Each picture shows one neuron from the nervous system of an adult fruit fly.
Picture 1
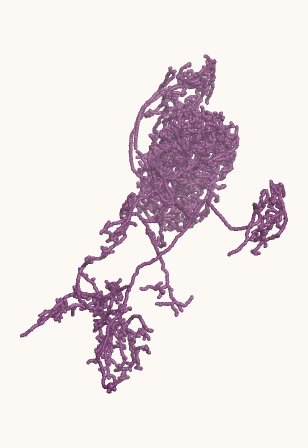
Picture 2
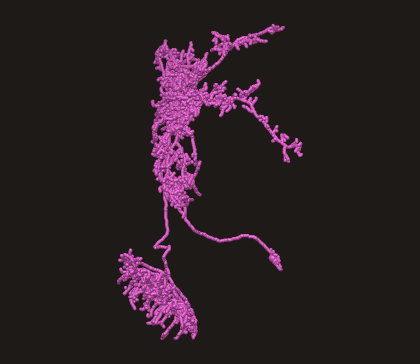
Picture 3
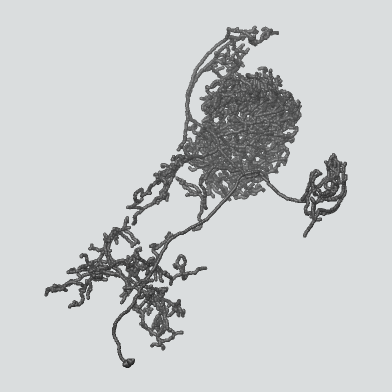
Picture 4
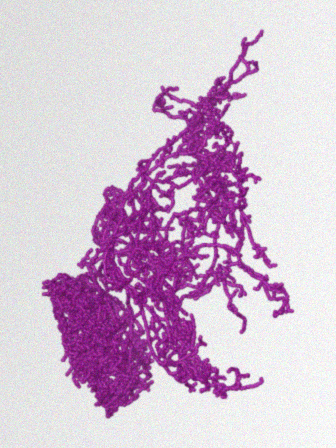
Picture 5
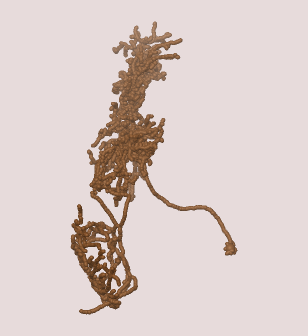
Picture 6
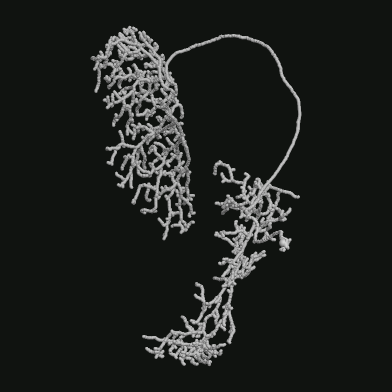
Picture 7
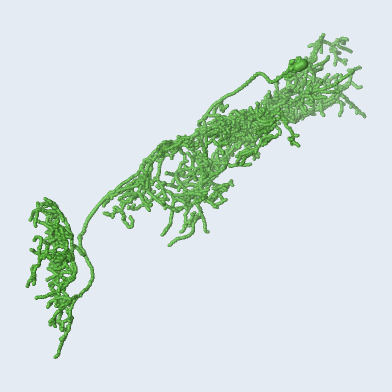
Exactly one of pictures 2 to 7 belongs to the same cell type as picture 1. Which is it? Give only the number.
3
